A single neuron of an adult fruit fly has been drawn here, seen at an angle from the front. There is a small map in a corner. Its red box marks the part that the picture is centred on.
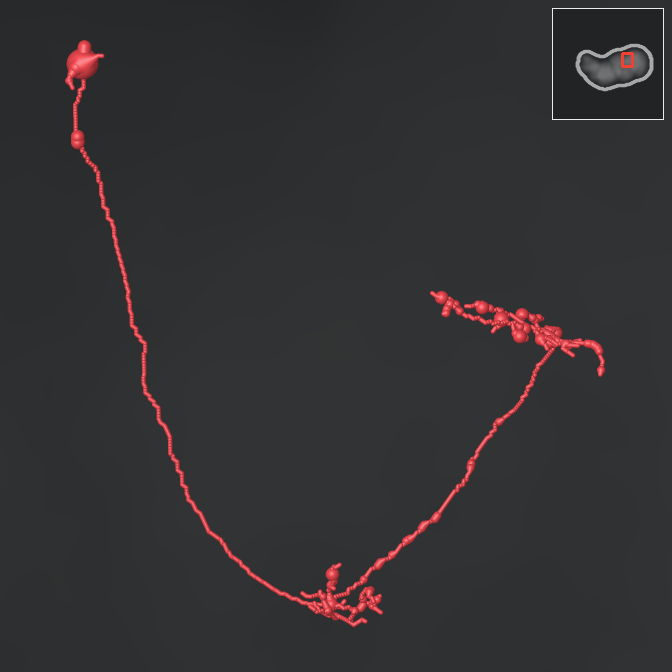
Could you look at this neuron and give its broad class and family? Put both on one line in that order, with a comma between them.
central-brain intrinsic neuron, class CX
